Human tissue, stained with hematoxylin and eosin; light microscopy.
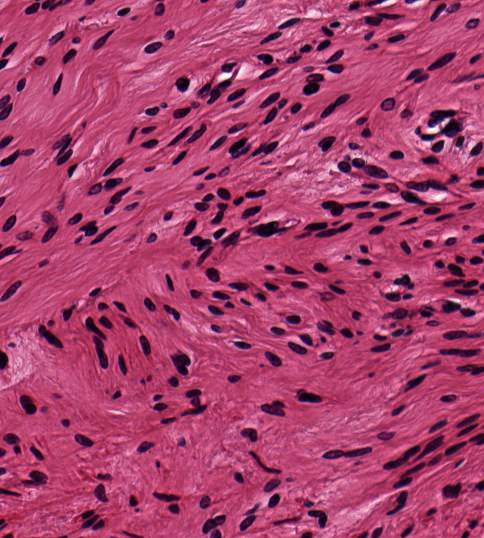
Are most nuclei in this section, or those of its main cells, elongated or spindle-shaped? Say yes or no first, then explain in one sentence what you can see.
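Yes. Most nuclei are elongated and darkly stained.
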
